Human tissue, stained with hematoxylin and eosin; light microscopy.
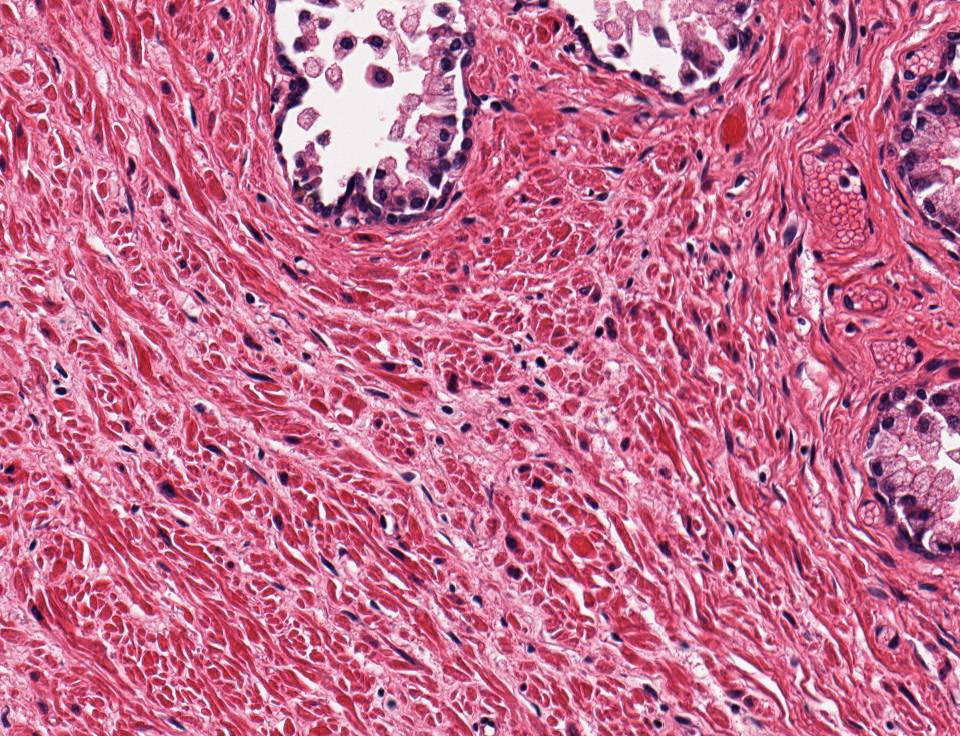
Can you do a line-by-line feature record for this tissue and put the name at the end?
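Stroma: dense smooth muscle filling most of the field
Glands: spaces only along top and right edges
Bundles: interlacing; small rounded pink profiles in cross-section, others lengthwise
Nuclei: small, dark, scattered; elongated or round
Right edge: cells with pale, bubbly vacuolated cytoplasm
Name: prostate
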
